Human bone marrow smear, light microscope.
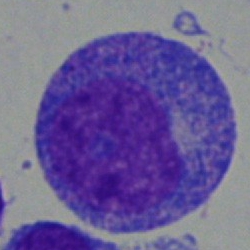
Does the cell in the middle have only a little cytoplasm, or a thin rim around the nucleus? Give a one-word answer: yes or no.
No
